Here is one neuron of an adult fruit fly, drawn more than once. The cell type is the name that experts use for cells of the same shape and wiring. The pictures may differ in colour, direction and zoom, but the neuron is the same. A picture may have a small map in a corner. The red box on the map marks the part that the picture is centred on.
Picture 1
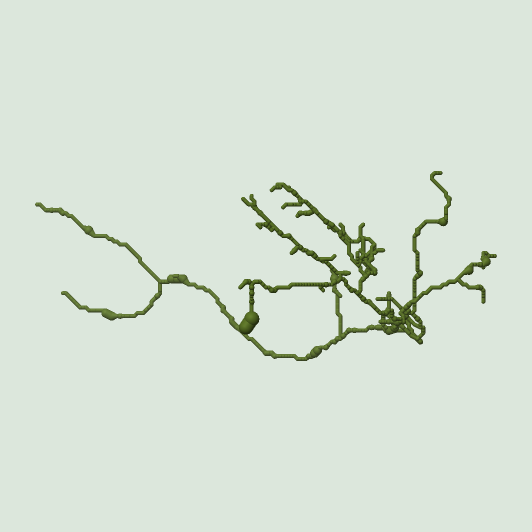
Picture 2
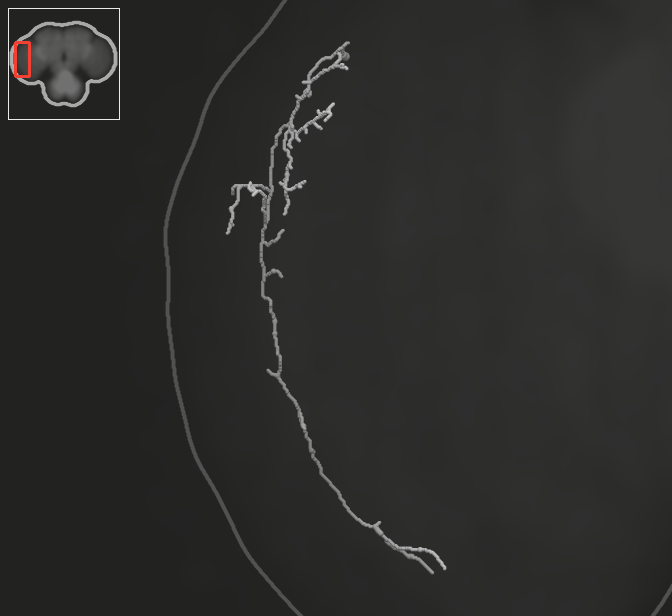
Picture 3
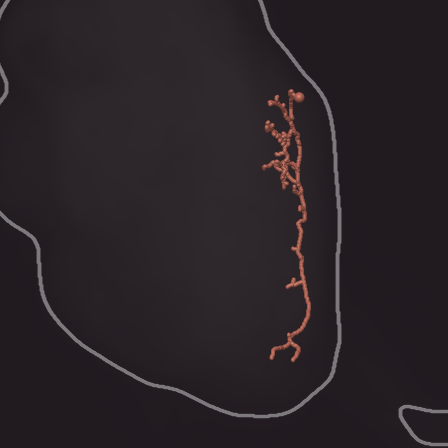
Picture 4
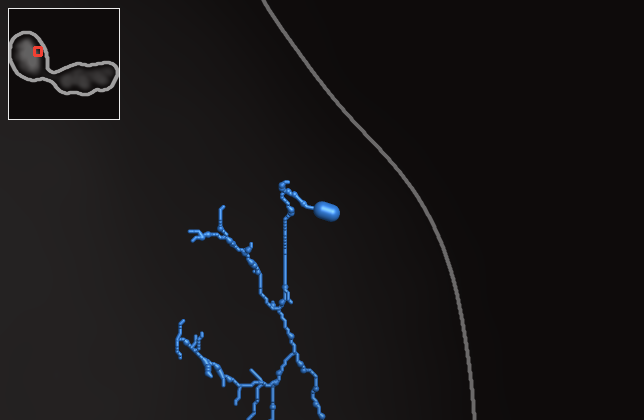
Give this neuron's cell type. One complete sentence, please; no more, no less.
It is Cm10 that names the cell type of this neuron.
